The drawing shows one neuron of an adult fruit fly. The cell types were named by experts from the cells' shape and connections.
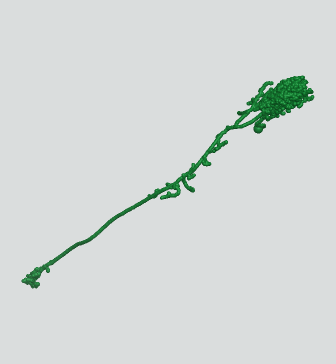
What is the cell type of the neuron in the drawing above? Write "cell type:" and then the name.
cell type: AN17A014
